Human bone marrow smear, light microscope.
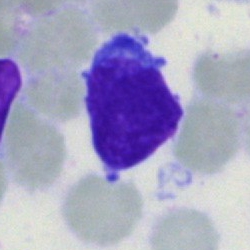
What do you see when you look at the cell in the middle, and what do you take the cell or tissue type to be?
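Most of what you're looking at is nucleus, dark purple all over. Cytoplasm is scant; you mainly catch it as a thin rim along the top edge. Up there as well, small blebs stick out from the surface. It's a blast.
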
